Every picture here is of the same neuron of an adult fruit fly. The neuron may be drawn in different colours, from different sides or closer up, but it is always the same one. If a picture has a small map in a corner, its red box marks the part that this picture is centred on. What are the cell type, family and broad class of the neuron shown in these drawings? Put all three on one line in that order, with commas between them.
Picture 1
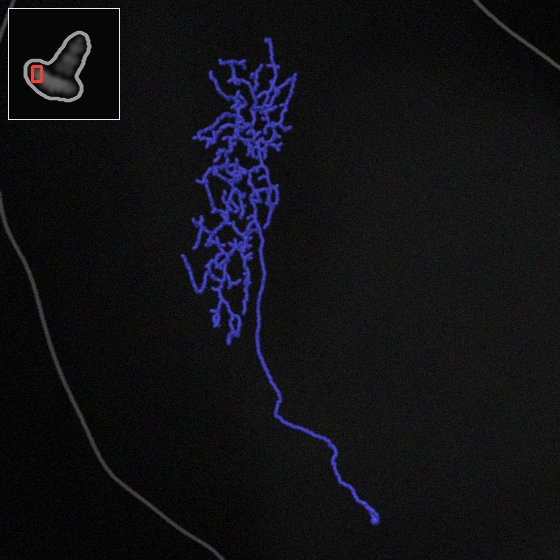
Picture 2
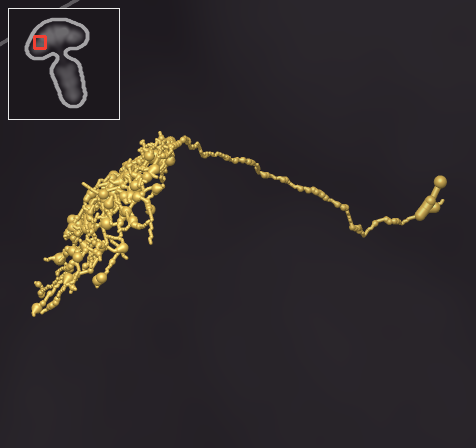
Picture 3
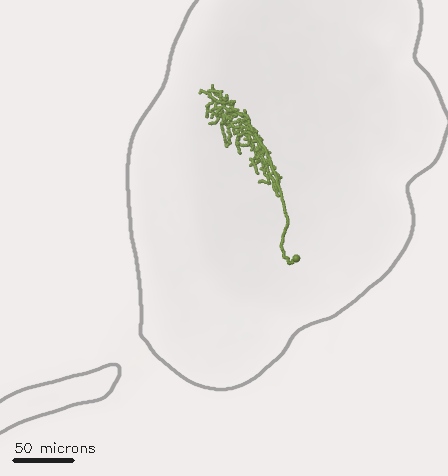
Cm11a, Cm, optic-lobe intrinsic neuron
